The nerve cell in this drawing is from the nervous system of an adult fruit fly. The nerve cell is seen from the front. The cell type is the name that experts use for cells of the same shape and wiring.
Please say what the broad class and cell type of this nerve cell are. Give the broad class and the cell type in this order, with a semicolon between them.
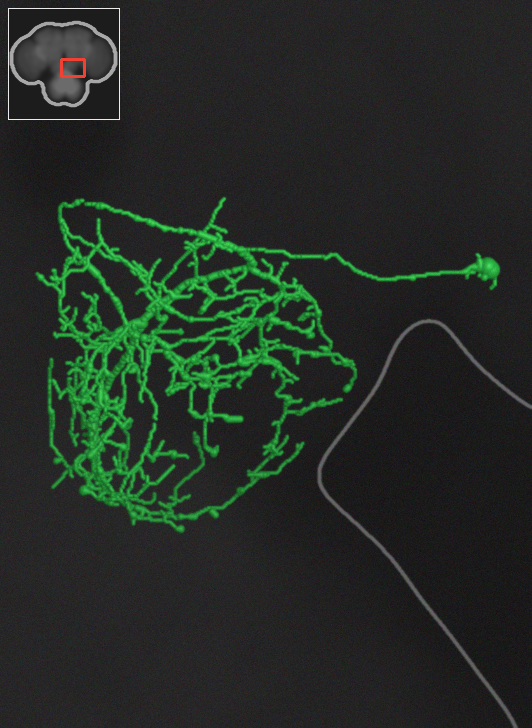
central-brain intrinsic neuron; GNG585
